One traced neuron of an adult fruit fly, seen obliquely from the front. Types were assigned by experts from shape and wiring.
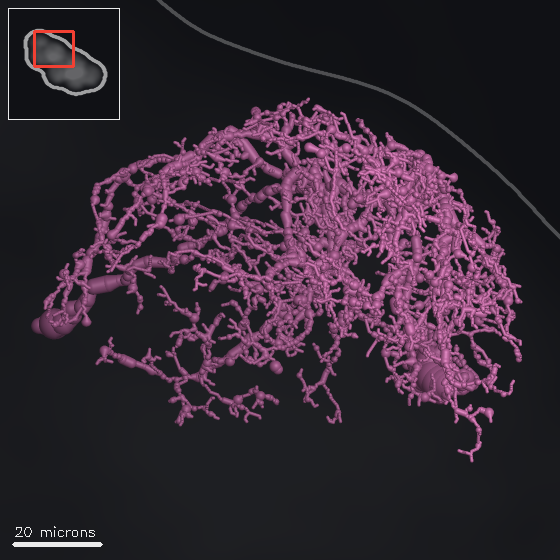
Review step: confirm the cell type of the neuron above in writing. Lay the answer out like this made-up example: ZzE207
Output: Sternal anterior rotator MN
